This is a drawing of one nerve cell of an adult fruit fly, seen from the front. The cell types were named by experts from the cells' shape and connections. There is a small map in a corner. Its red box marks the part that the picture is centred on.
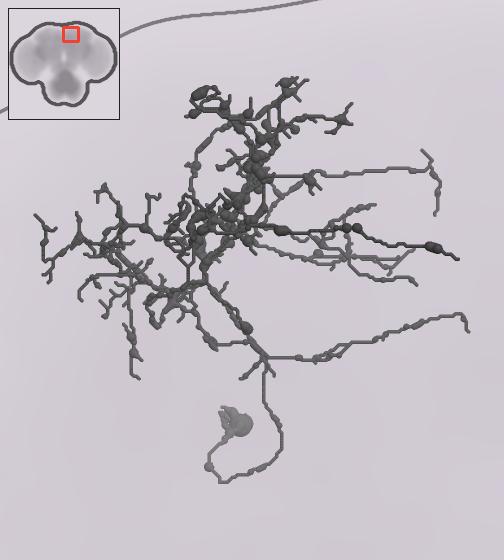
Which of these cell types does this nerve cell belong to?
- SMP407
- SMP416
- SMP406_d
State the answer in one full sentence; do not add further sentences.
The type assigned to this nerve cell is SMP407.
